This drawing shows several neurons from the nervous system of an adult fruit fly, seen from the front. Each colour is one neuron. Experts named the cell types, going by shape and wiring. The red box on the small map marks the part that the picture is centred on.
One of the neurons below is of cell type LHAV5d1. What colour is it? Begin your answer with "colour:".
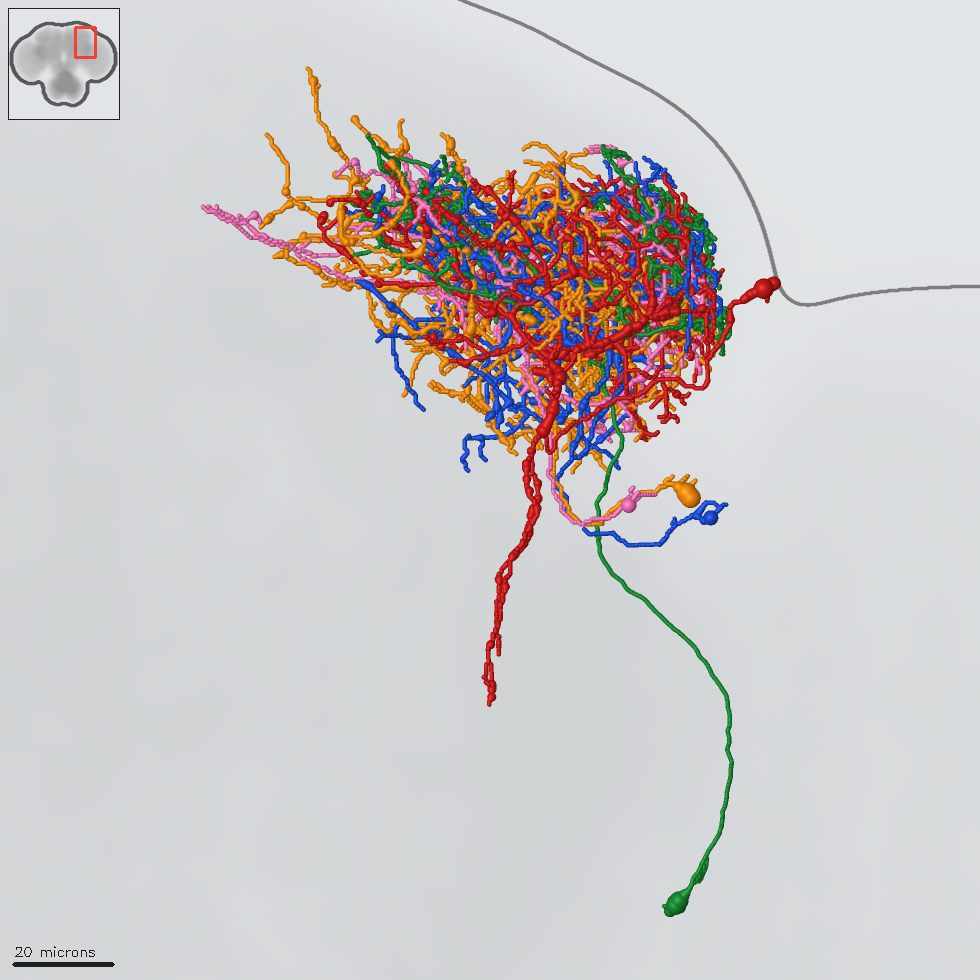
colour: blue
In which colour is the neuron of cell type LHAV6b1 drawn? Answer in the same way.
colour: orange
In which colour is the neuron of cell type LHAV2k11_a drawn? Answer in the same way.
colour: green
